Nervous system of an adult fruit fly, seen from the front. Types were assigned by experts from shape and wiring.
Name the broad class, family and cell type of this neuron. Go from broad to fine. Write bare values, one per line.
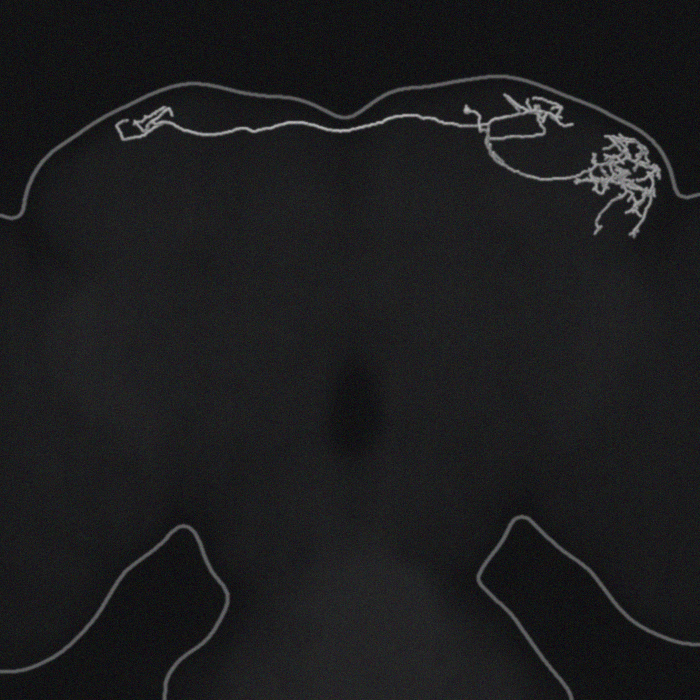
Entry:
central-brain intrinsic neuron
hemilineage LHd1
CB3374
